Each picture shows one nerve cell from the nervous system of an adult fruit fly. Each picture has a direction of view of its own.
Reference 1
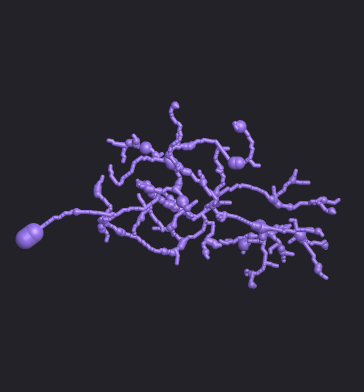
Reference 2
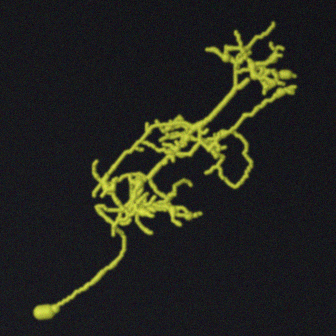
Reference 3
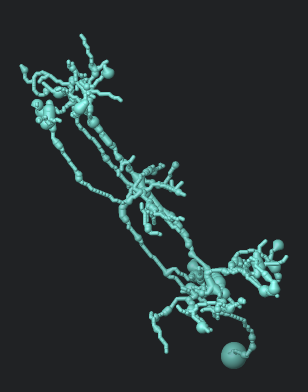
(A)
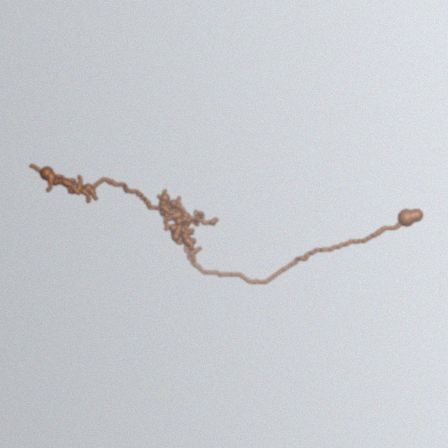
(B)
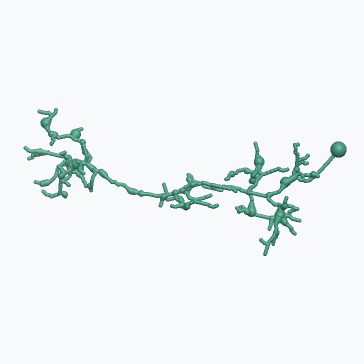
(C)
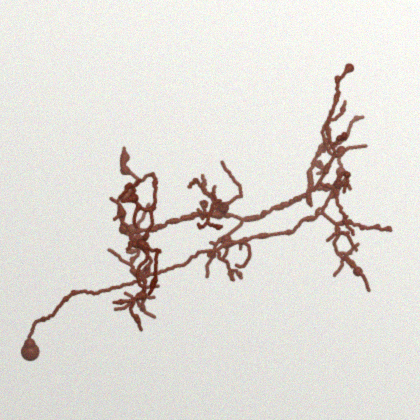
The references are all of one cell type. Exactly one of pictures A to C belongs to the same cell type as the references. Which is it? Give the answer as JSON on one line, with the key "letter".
{"letter": "C"}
